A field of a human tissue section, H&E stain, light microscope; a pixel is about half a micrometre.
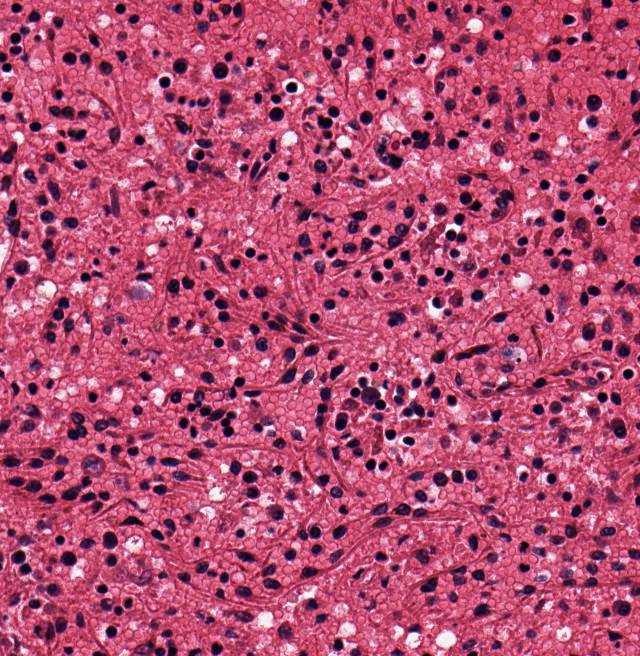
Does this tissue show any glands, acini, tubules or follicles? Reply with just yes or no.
No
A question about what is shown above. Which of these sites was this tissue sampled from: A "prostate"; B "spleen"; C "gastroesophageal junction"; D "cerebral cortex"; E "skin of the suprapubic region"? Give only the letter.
B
